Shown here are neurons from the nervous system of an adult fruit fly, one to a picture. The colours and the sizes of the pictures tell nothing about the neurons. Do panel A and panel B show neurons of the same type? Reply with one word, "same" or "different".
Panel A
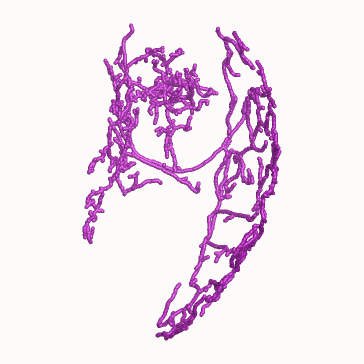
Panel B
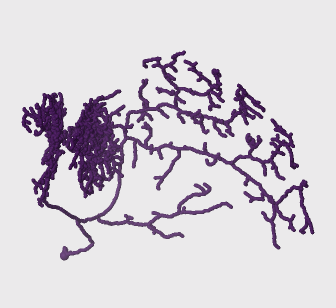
different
